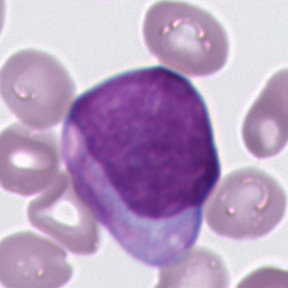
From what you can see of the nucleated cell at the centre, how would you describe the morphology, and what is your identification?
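Occupying the upper part of the cell, the nucleus fills most of it. Its chromatin is finely stranded and evenly spread, without coarse dark clumps. Pale grey-blue cytoplasm forms a crescent, mainly below and to the left of the nucleus. The cell is an atypical promyelocyte.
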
